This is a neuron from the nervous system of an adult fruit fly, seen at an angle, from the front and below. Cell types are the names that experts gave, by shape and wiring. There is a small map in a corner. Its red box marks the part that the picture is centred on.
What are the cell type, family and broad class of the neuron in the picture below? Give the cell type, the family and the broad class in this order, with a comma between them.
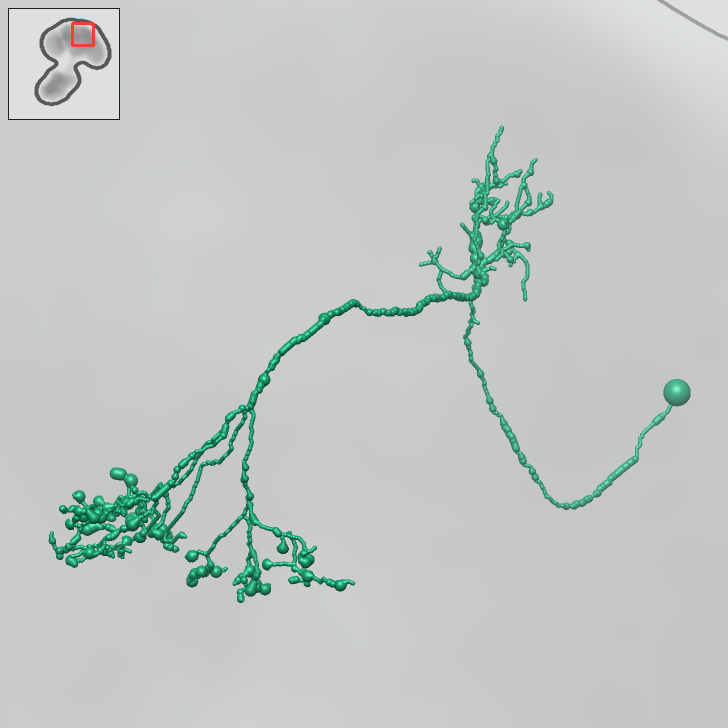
FB1E_a, hemilineage DL1_dorsal, central-brain intrinsic neuron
